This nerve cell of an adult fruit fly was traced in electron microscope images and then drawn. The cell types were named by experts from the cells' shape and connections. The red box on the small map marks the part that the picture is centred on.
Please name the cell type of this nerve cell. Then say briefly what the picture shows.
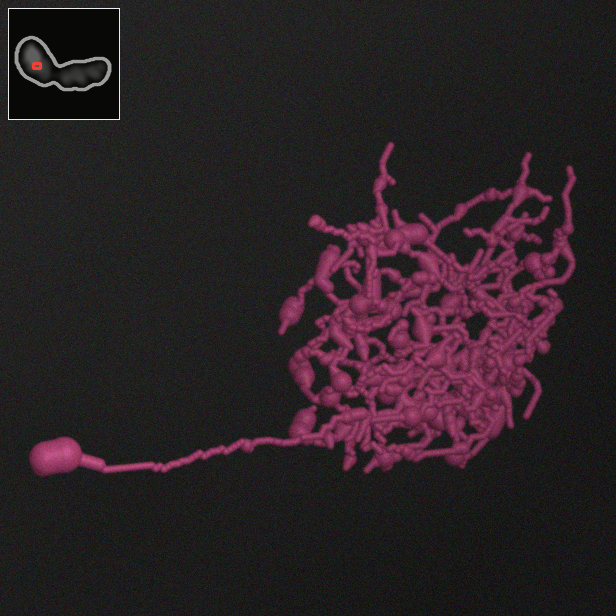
Its cell type is LPi3412. This is an optic-lobe intrinsic neuron. The cell body can be seen at the lower left of the picture. The picture shows dozens of branch ends.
